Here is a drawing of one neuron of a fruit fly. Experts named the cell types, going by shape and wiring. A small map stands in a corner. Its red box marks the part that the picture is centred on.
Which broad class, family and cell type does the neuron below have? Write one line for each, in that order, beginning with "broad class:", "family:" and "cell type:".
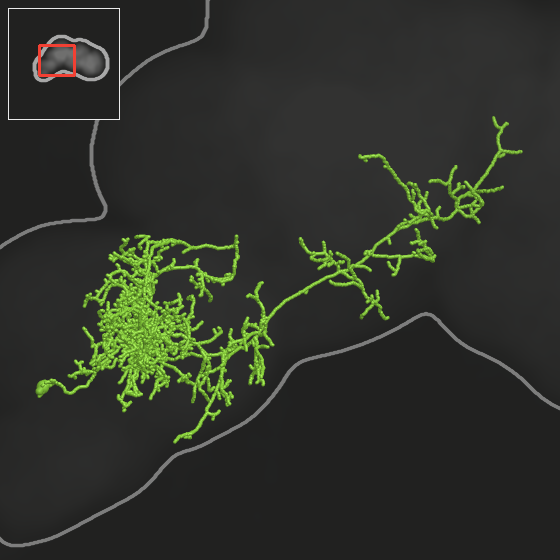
broad class: nerve-cord intrinsic neuron
family: hemilineage 18B
cell type: IN18B009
